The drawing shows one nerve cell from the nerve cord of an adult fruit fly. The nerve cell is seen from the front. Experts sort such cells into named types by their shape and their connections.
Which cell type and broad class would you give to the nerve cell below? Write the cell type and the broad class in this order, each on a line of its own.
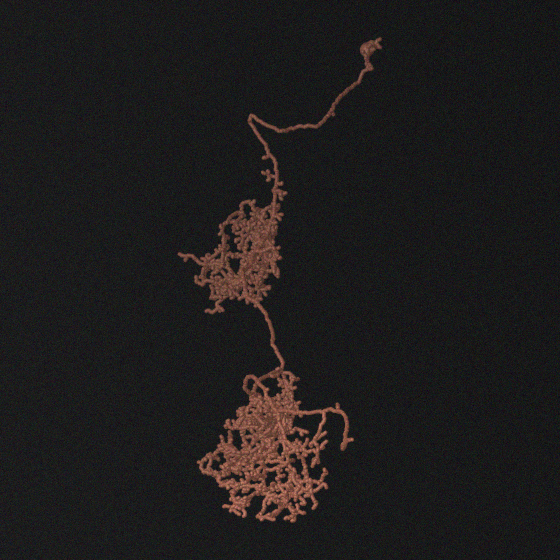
ANXXX027
ascending neuron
